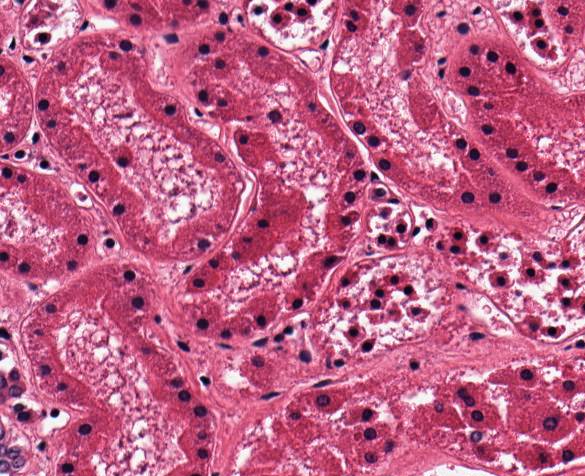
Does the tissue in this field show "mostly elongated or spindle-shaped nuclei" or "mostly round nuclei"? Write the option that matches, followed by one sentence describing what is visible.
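Mostly round nuclei. The nuclei in the pink edge band are round and dark, and are spaced fairly evenly along it.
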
